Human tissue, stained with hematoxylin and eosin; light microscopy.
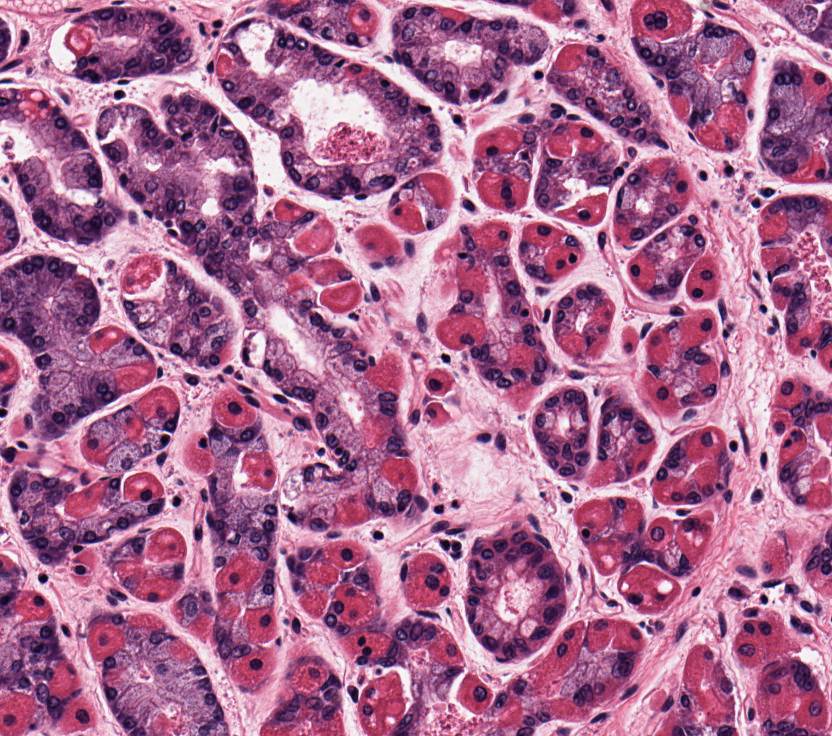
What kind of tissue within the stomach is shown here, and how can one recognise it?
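Fundic glands make up this field. Large, rounded parietal cells with bright pink-red cytoplasm and one central round dark nucleus are scattered throughout, more numerous in the right half. Chief cells, with purple granular cytoplasm and small dark basal nuclei, line many glands, especially on the left.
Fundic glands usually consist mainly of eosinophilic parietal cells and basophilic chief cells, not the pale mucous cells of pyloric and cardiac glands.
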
